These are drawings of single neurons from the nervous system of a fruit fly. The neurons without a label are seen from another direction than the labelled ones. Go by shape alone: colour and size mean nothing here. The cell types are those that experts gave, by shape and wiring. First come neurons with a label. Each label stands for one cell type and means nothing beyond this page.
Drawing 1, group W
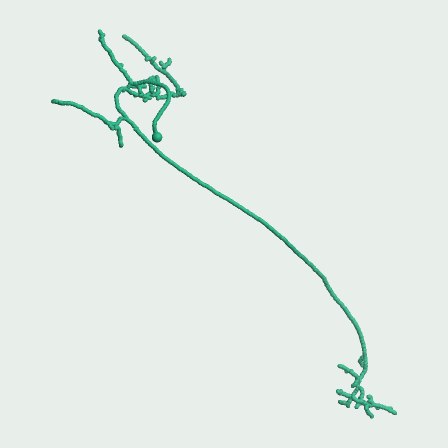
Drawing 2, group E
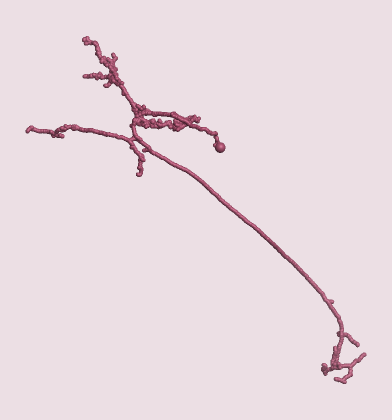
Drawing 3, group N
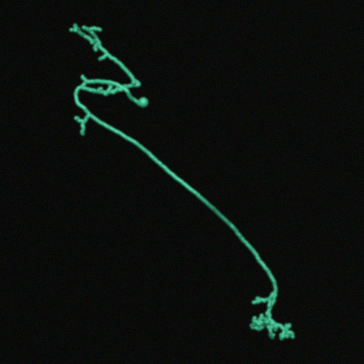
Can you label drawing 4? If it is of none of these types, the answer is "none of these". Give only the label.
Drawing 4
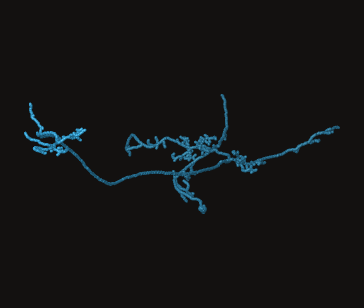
group W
